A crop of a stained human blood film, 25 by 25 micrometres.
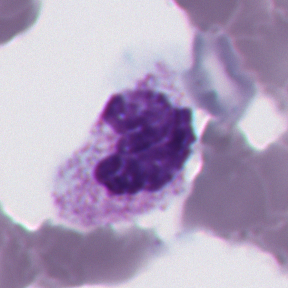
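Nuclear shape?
Folded into lobes, one upper and one lower.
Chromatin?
Dark purple, dense.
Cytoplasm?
Pale, almost colourless, mostly left of and below the nucleus, with fine purplish-pink granules scattered through it.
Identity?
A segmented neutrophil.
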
